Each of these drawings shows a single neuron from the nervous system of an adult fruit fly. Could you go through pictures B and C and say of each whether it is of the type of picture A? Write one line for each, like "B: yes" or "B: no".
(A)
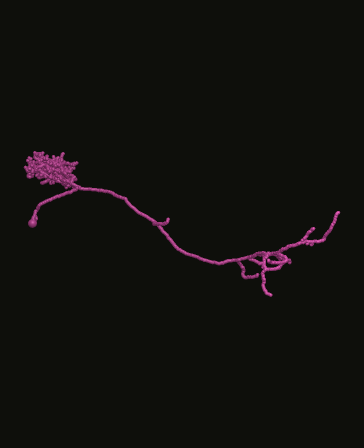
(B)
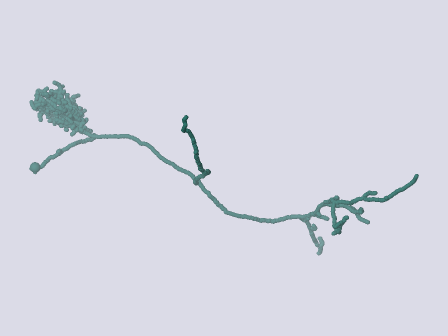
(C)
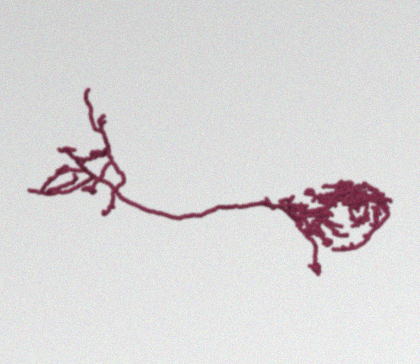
B: yes
C: no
